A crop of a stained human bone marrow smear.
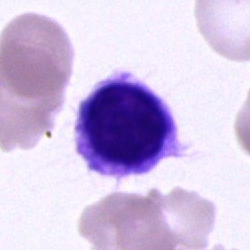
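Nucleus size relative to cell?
Fills most of it; narrow cytoplasmic rim only.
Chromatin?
Dense, darkly stained.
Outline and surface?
Roughly round, with fine hair-like projections extending outward.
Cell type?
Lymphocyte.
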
